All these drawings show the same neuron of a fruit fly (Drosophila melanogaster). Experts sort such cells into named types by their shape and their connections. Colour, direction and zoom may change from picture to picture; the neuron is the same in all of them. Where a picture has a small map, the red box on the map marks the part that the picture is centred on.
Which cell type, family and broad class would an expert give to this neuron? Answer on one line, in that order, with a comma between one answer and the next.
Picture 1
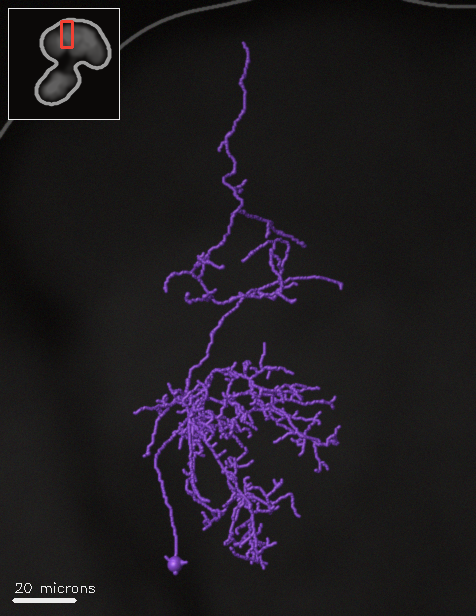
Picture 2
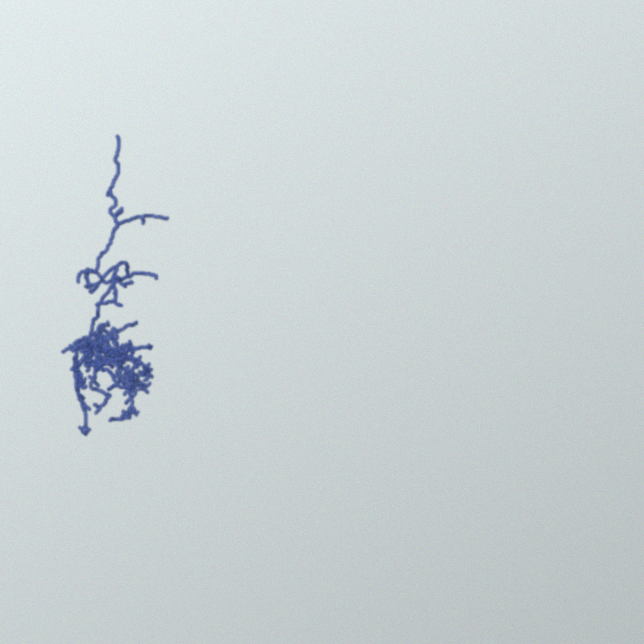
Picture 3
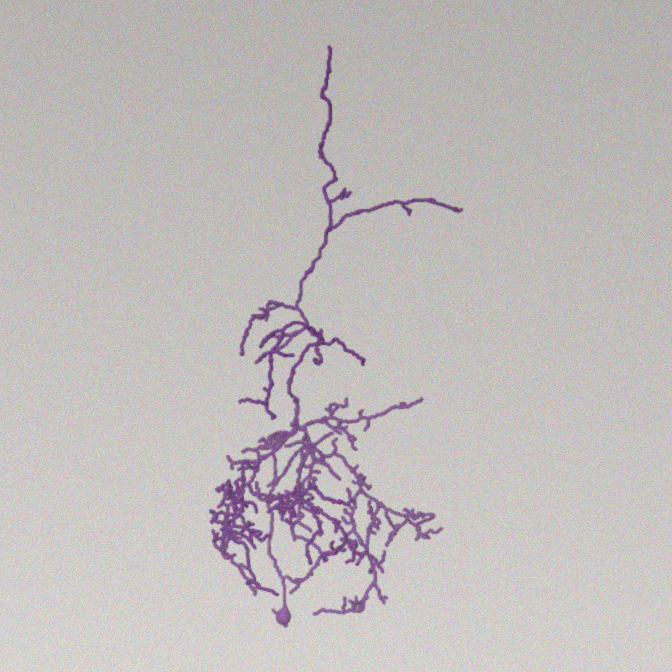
AVLP137, hemilineage VLPl&p2_lateral, central-brain intrinsic neuron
